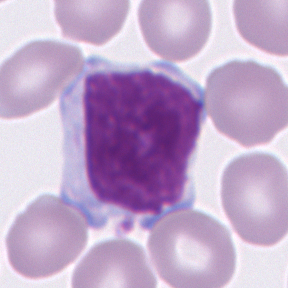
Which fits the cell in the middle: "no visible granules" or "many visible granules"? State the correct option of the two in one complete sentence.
There is no granule to be seen in the cytoplasm of this cell.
